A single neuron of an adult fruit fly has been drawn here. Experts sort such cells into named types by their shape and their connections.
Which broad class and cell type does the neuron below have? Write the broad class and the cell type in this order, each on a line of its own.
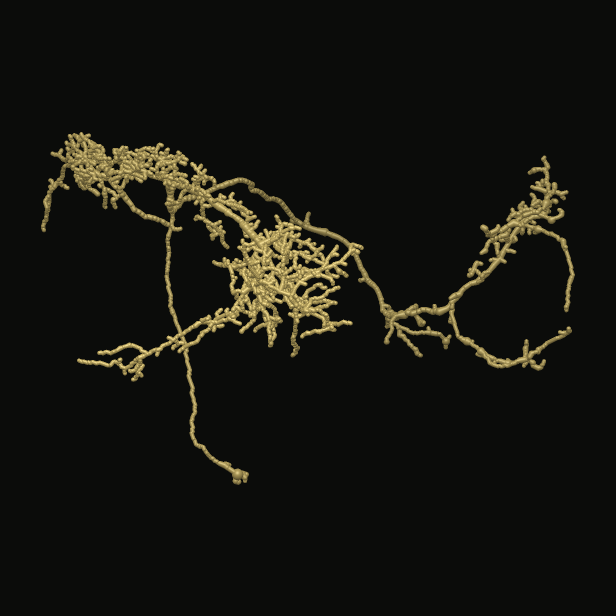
central-brain intrinsic neuron
LAL156_a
